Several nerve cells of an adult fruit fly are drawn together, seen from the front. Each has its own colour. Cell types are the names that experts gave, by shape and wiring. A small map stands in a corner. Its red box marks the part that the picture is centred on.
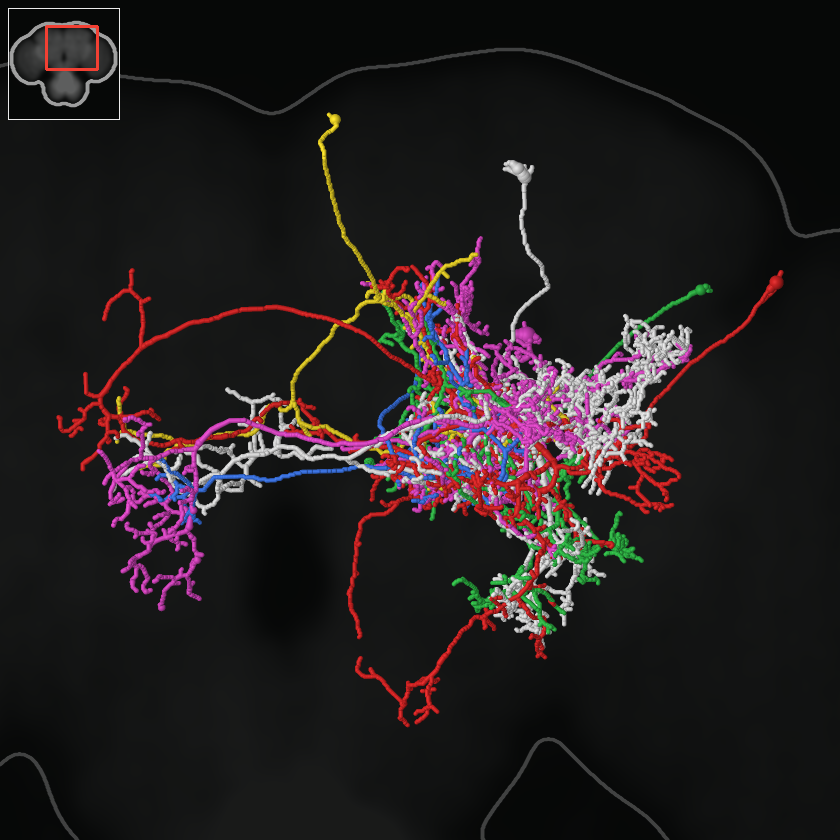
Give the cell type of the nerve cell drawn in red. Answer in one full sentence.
This nerve cell is classified under the cell type PLP093.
